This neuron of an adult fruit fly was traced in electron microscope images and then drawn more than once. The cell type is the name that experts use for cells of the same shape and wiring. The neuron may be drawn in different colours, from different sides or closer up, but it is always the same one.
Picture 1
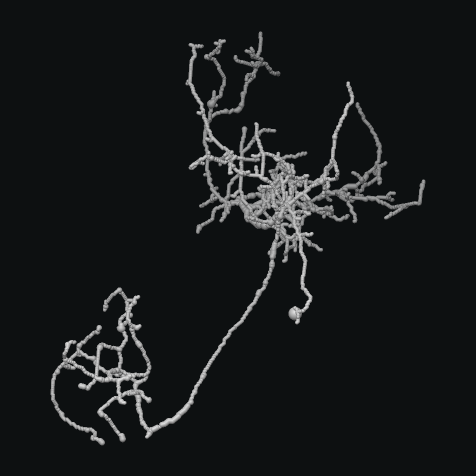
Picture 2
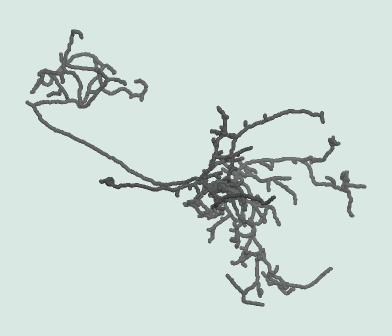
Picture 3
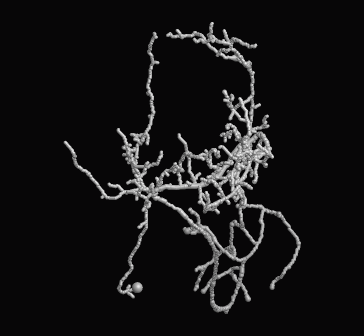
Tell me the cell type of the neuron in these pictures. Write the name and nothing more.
IN01A040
